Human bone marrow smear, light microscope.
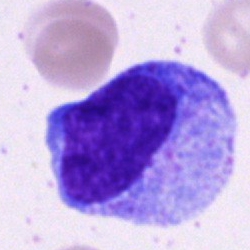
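Promyelocyte, central cell; stained human bone marrow smear. Outline roughly round, smooth along the right edge. Nucleus off-centre toward the left. Cytoplasm pale blue-grey, lying mostly on the right side. Fine purple-pink granules scattered through the cytoplasm.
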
